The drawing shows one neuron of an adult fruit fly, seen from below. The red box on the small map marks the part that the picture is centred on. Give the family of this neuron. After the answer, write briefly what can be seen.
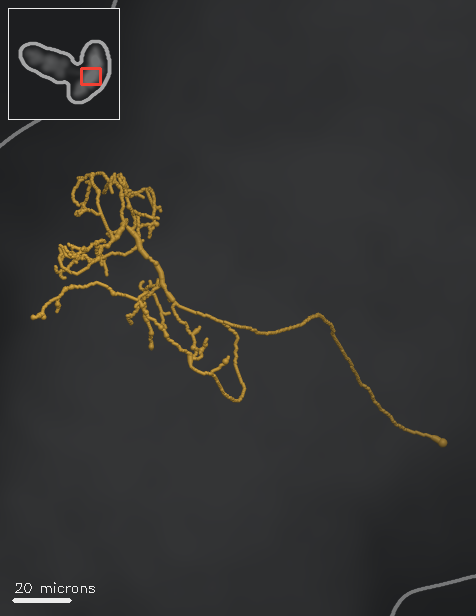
The family is hemilineage AOTUv1_ventral. It is a central-brain intrinsic neuron. It is in the brain and does not reach the nerve cord. The cell body can be seen at the lower right of the picture. By the scale bar it is about 150 microns wide in this view.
